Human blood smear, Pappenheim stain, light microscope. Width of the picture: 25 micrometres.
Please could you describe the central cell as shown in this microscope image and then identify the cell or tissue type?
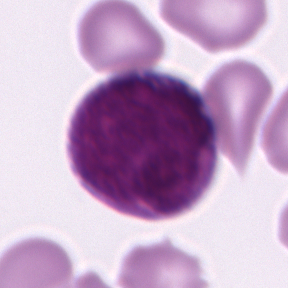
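With a smooth, round outline, the cell holds a nucleus that is round and about 12 micrometres across, ringed by only a very thin rim of cytoplasm. No nucleoli are visible in the nucleus, and no vacuoles are seen anywhere in the cell. This is a myeloblast.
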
